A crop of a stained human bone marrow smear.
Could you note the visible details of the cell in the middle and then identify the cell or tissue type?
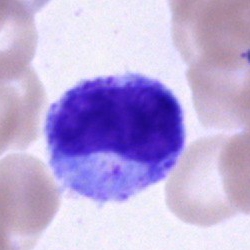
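Look first at the nucleus: a single unlobed mass filling the upper part of the cell, with no nucleoli visible. Now move to the cytoplasm, where a few small reddish-purple granules lie scattered and no vacuoles appear. This cell is a metamyelocyte.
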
